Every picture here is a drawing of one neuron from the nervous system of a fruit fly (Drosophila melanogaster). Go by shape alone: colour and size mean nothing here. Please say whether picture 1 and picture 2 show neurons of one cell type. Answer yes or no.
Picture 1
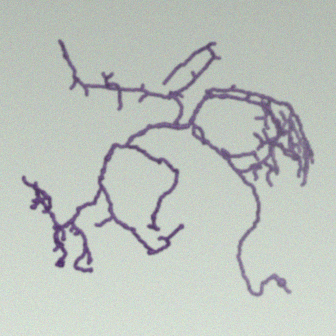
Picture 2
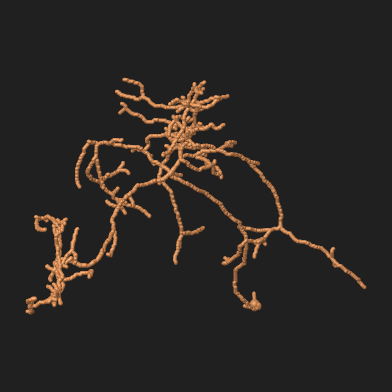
yes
